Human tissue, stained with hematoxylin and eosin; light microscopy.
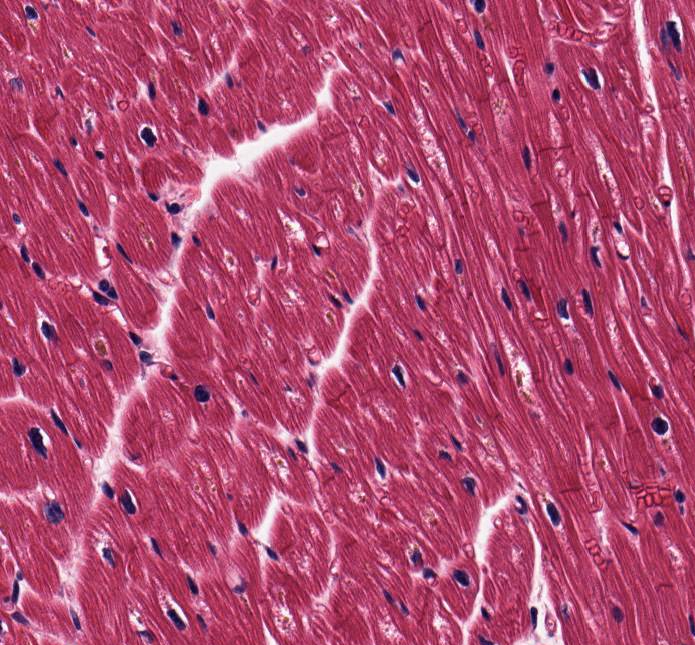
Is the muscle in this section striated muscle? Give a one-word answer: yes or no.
Yes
